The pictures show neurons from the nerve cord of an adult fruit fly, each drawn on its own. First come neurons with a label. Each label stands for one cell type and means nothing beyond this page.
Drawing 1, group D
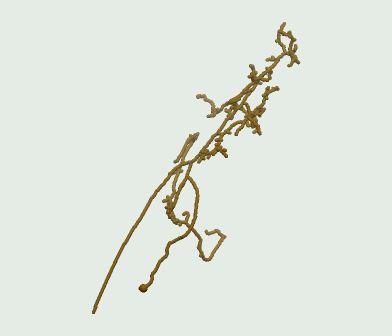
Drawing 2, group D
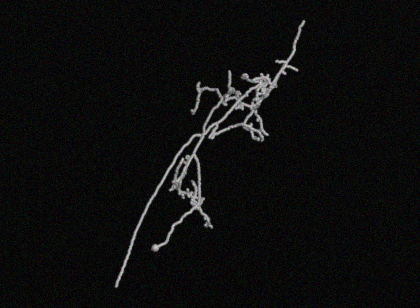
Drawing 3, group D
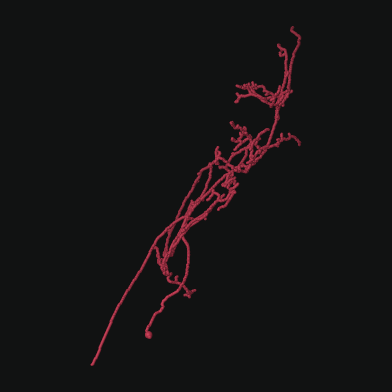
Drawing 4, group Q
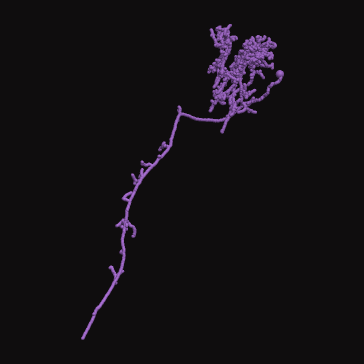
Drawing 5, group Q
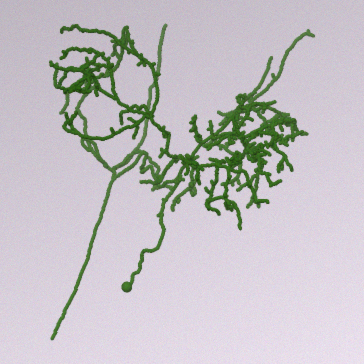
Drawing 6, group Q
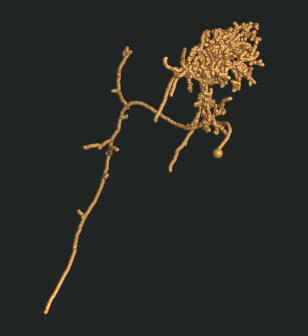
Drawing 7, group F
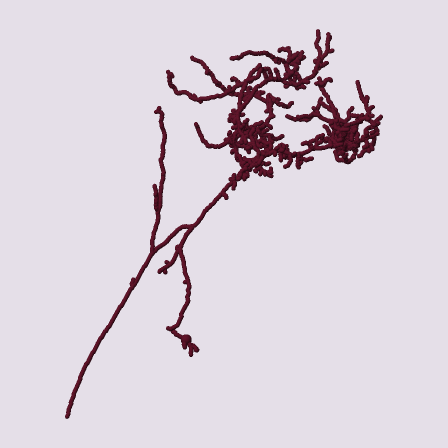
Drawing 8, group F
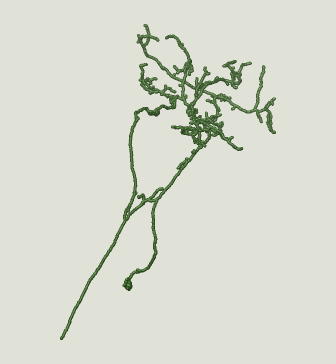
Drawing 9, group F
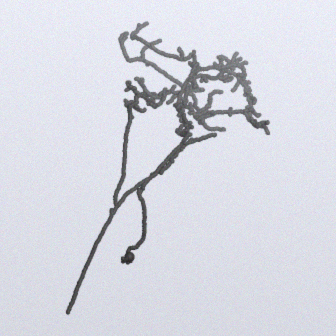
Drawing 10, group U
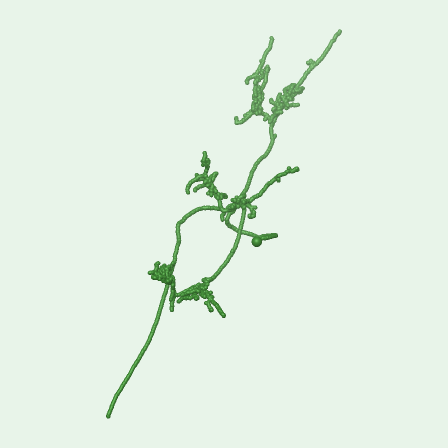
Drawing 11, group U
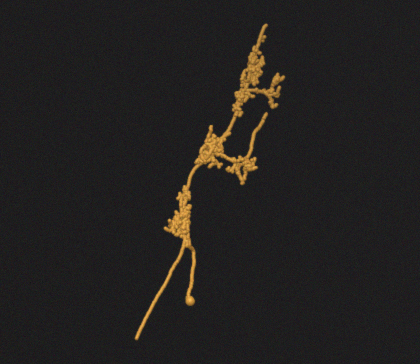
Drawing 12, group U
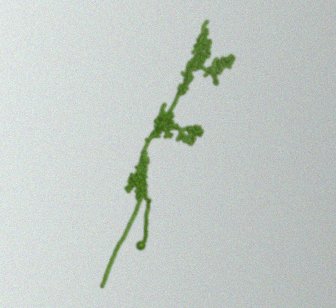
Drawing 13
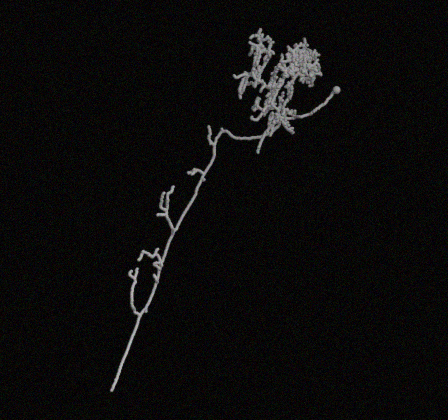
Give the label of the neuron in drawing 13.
group Q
